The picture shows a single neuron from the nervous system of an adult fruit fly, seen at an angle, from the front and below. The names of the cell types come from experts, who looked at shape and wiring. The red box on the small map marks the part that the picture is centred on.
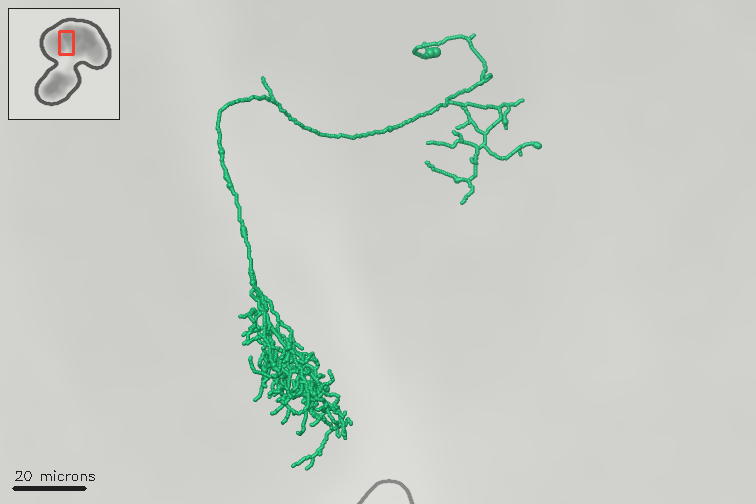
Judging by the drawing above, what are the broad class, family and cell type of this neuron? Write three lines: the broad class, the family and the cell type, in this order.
visual projection neuron
hemilineage PSp3
LC46b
